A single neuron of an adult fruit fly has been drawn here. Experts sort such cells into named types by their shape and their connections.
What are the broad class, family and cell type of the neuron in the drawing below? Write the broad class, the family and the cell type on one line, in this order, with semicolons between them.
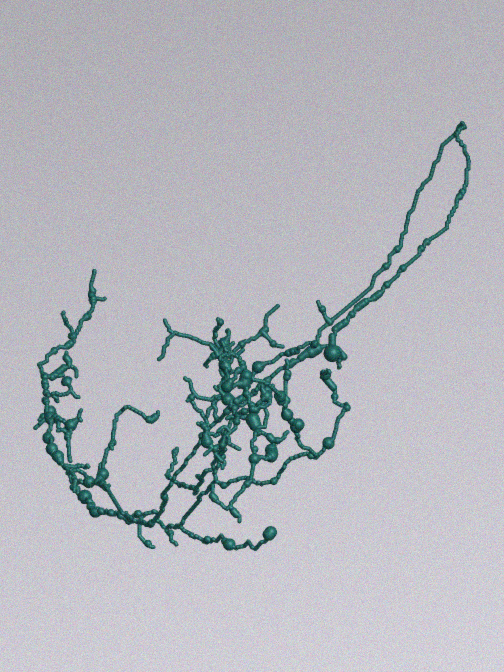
central-brain intrinsic neuron; hemilineage DM5_ventral; CB2037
